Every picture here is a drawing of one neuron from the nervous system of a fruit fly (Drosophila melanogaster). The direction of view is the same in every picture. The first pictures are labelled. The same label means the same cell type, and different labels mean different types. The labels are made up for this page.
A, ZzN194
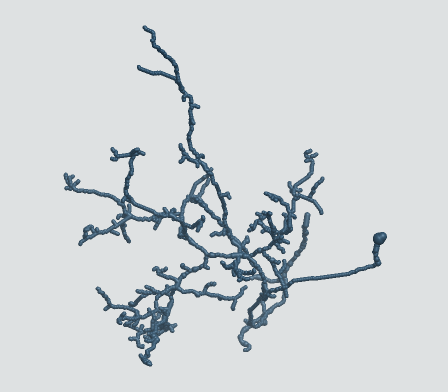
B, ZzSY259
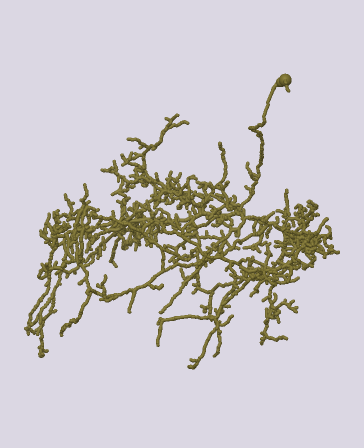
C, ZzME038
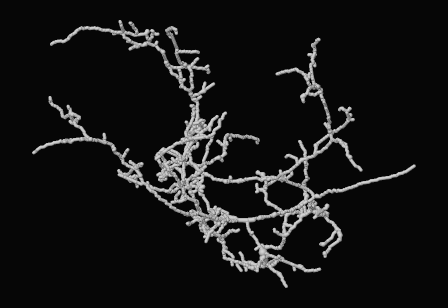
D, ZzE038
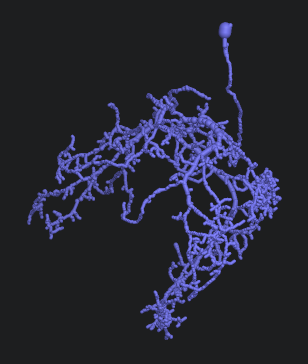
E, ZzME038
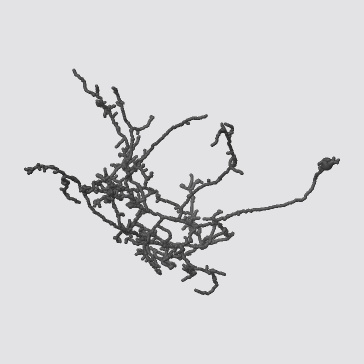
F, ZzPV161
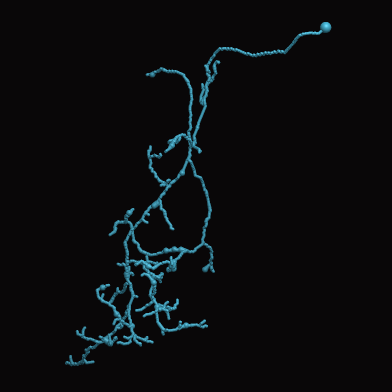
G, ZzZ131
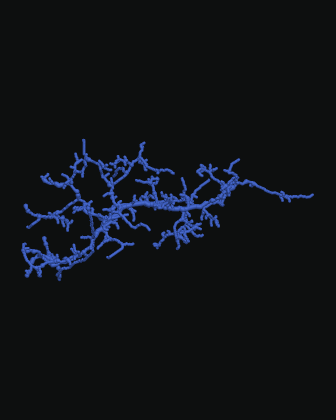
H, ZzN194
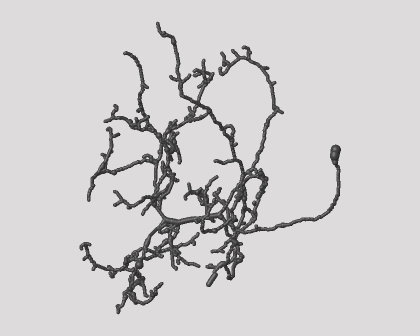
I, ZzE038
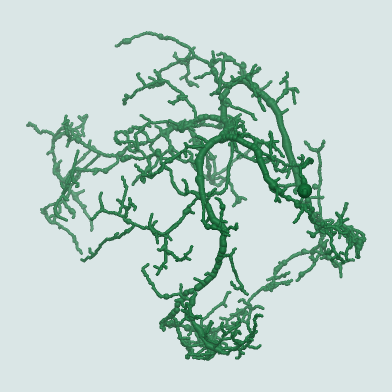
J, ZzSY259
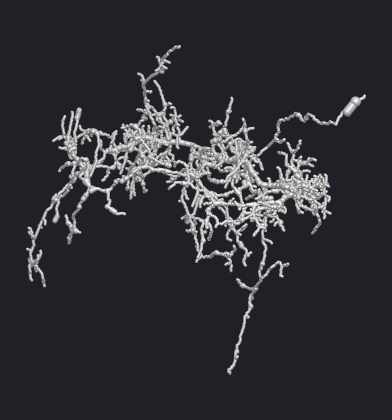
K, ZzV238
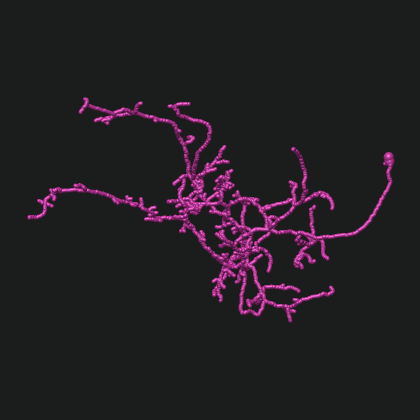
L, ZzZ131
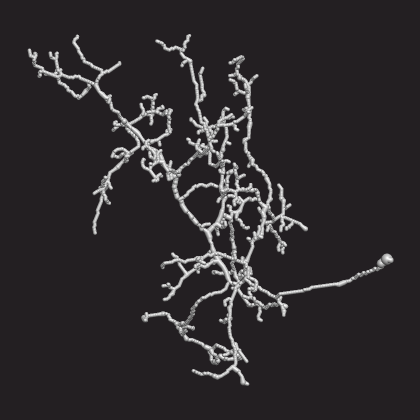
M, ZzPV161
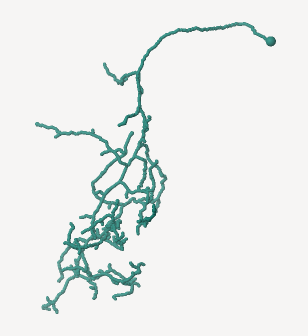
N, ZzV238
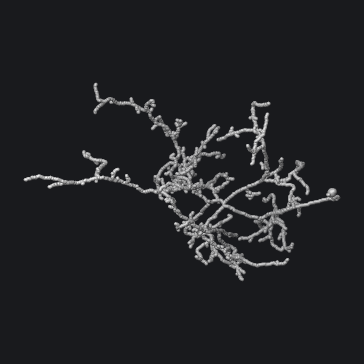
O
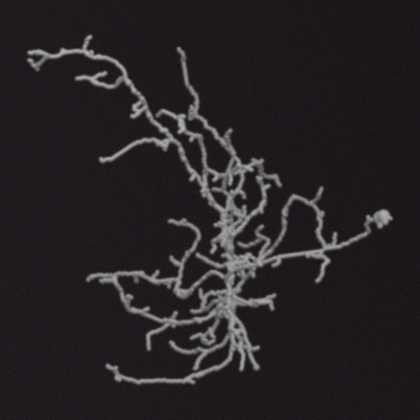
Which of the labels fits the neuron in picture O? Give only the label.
ZzZ131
